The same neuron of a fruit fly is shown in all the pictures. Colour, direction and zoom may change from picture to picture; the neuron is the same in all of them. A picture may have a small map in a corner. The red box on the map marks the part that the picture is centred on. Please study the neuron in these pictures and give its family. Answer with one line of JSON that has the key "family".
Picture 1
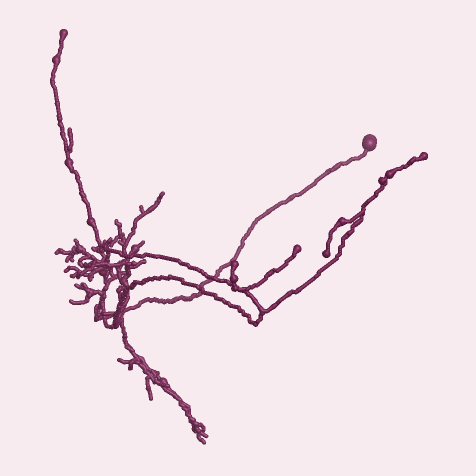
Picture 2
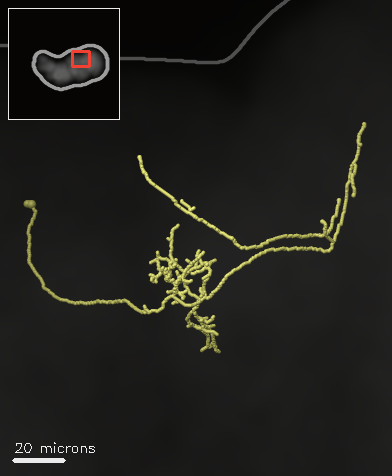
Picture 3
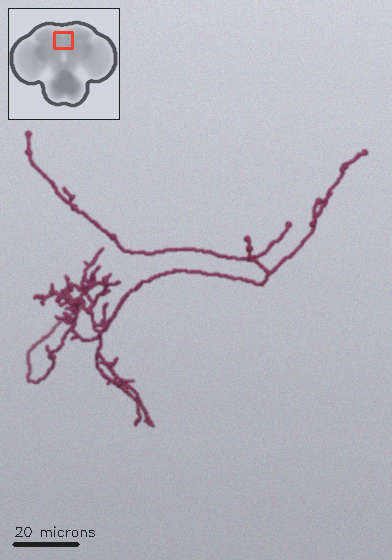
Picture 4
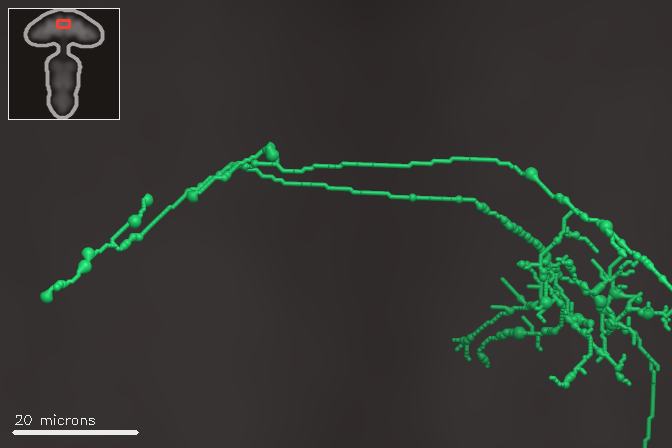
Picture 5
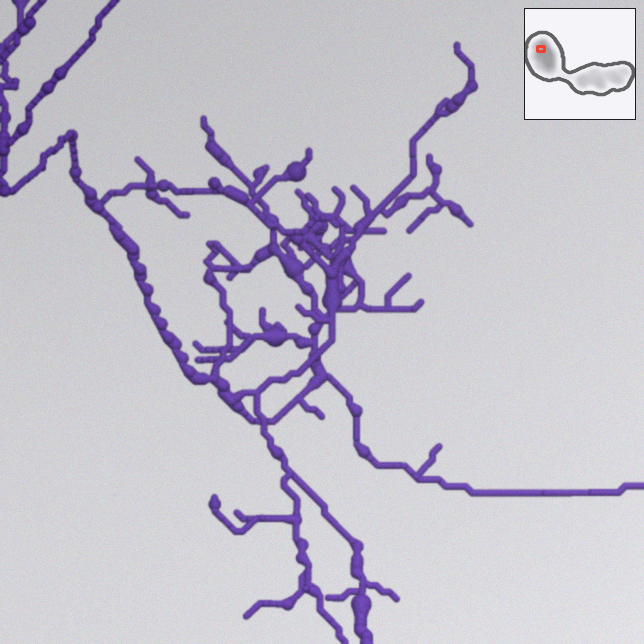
{"family": "class CX"}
